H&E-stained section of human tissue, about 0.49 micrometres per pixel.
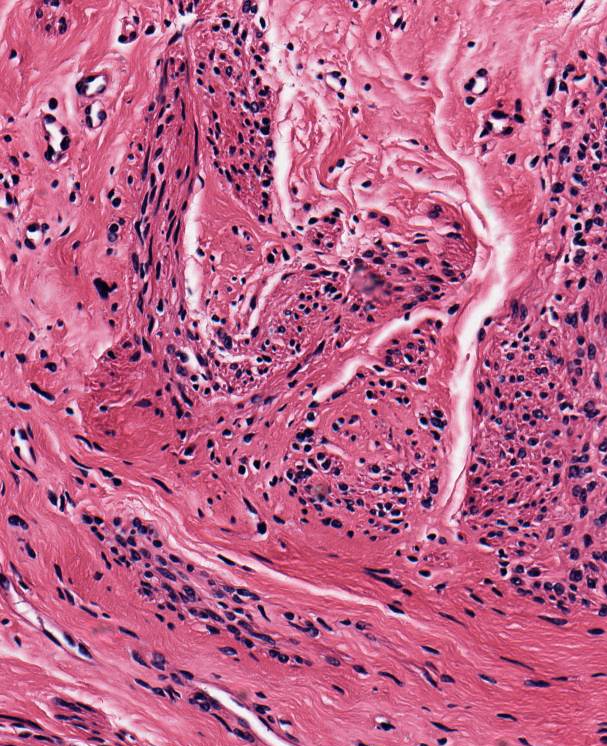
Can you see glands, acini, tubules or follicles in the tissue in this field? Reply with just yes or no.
No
